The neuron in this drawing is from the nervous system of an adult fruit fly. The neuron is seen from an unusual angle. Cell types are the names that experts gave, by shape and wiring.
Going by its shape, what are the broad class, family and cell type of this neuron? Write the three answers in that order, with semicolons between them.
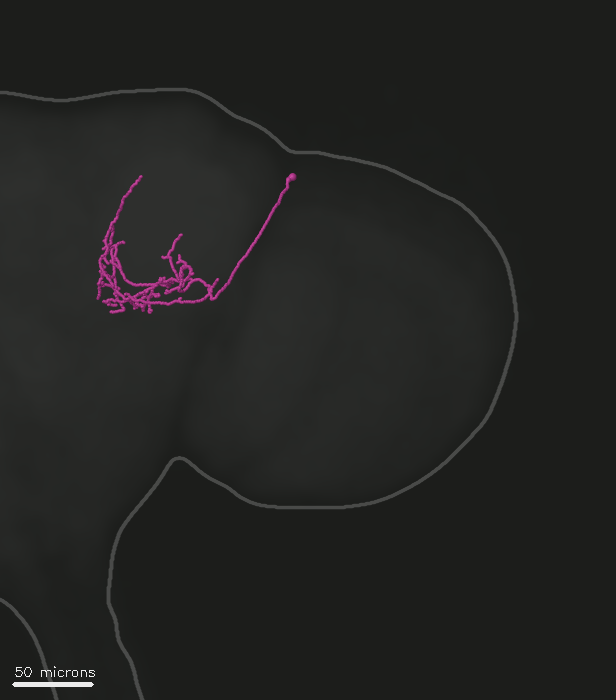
central-brain intrinsic neuron; hemilineage VPNp1_medial; PLP188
